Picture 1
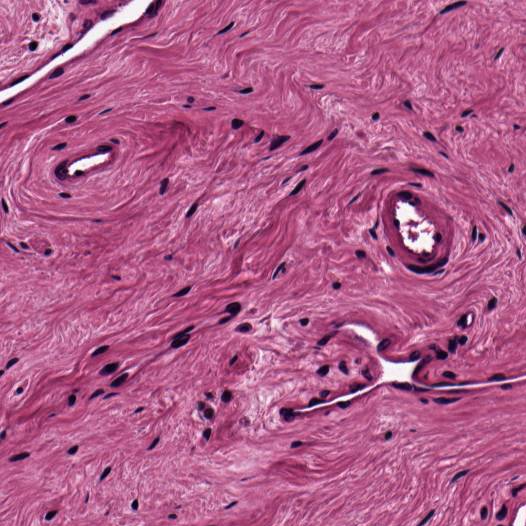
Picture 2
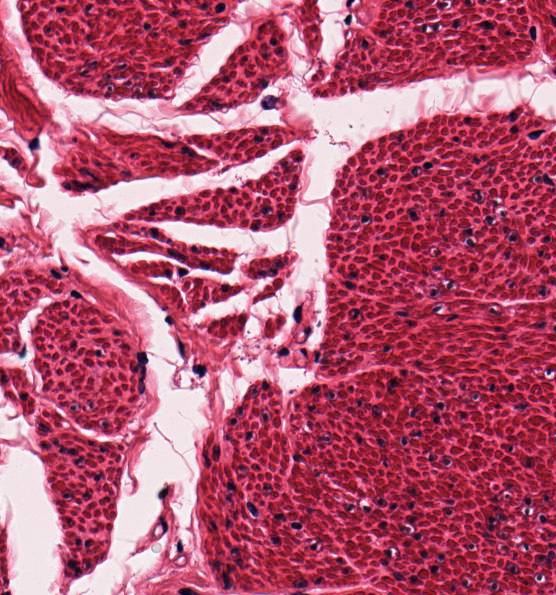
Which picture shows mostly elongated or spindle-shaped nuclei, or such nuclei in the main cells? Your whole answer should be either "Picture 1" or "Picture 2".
Picture 1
